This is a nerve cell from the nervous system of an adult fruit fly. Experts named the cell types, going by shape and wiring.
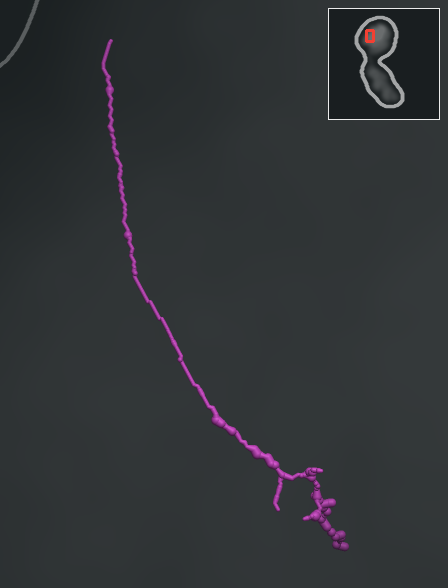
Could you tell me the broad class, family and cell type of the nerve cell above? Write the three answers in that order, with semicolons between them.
sensory neuron entering the brain; class mechanosensory; JO-ED1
